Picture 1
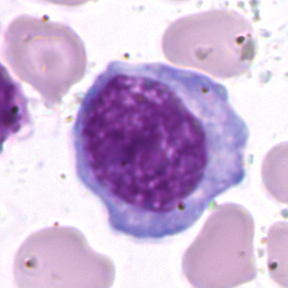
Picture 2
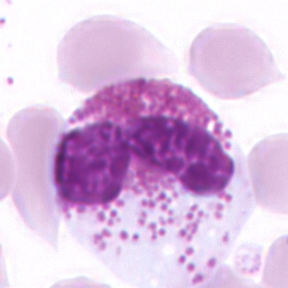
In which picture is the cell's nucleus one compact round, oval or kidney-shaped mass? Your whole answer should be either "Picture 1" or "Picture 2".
Picture 1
